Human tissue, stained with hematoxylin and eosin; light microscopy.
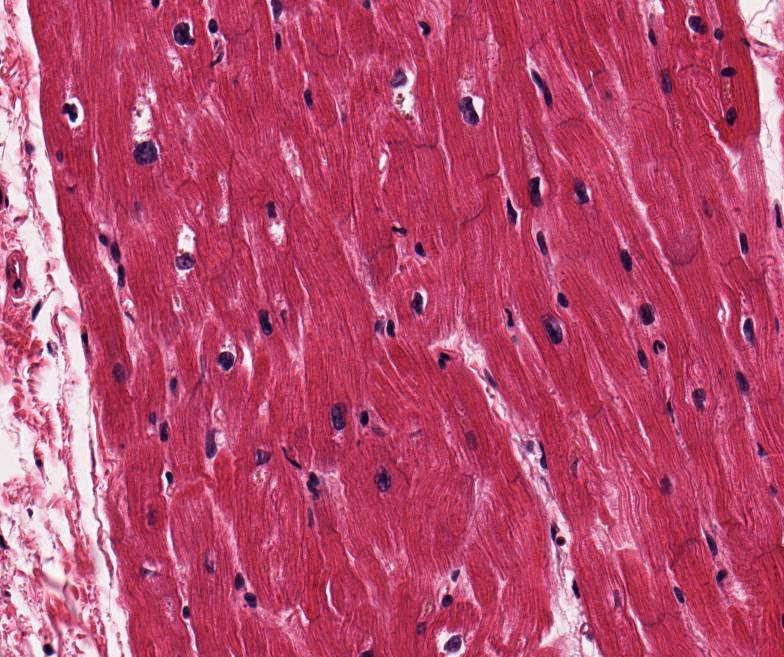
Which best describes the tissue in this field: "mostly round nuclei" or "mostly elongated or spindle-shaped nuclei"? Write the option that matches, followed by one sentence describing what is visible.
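Mostly elongated or spindle-shaped nuclei. The nuclei are oval and elongated along the length of the fibres.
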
